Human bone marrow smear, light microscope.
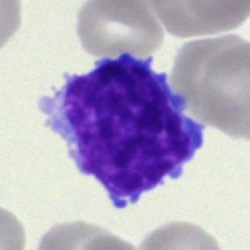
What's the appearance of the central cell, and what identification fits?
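Outline irregular and ragged, not smoothly round. Chromatin dark purple, coarsely clumped, paler patches between clumps. Small irregular projections from the margin, most obvious on the left. No granules visible in cytoplasm. Cell: blast.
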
